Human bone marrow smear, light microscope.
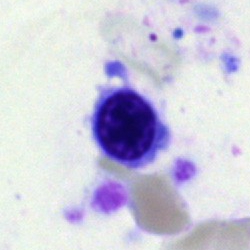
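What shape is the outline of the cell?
Roughly round.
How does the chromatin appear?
Dark purple and dense.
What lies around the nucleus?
A scant rim of blue cytoplasm, which bulges outward on the right side of the cell.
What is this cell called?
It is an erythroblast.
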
